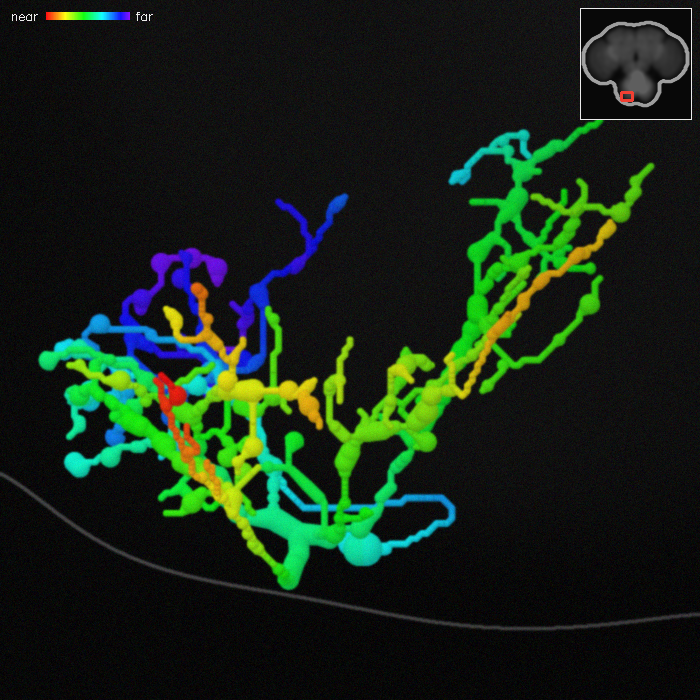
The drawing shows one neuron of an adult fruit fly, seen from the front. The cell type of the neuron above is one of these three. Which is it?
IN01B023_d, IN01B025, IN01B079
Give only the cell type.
IN01B023_d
